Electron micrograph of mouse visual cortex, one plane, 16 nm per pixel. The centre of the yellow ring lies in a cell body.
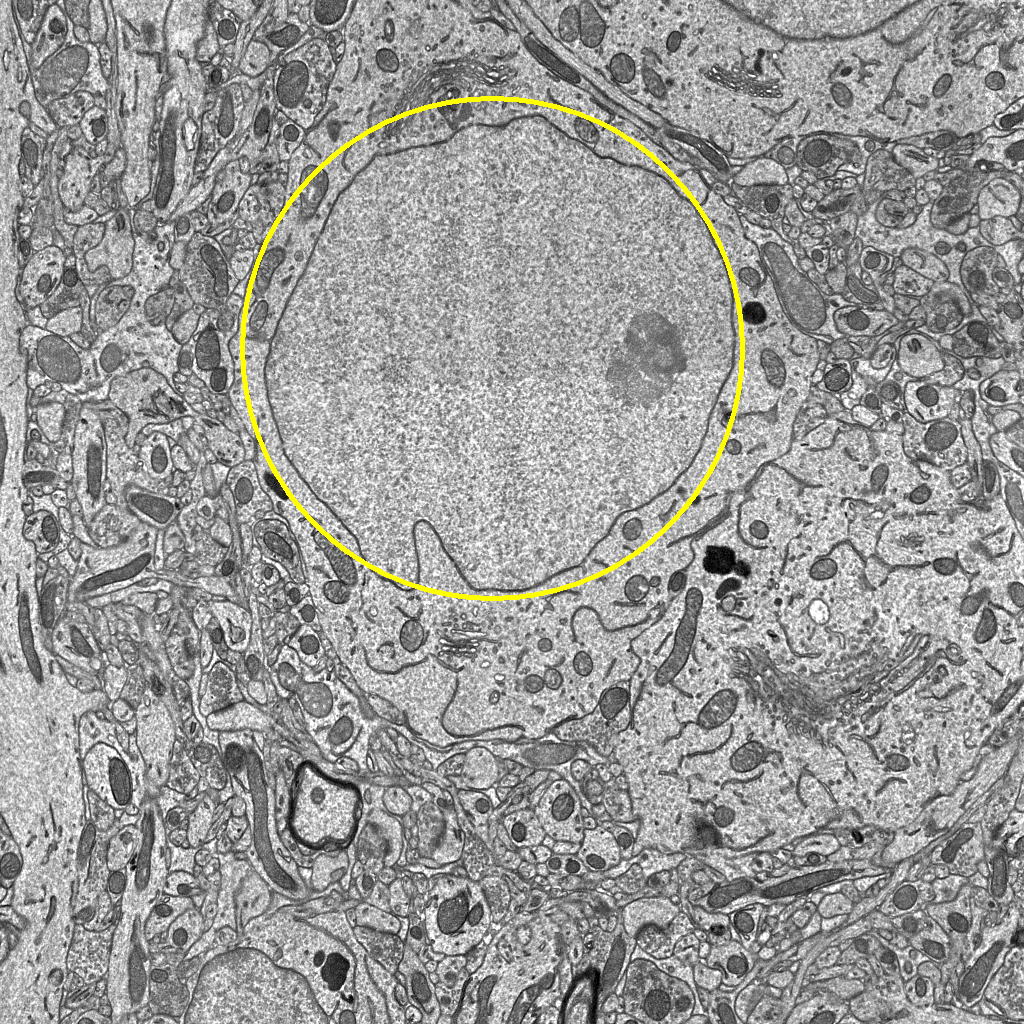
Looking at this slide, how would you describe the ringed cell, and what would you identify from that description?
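Nucleus large, roughly round, outline wholly within the picture. Envelope: one deep, narrow infolding at the bottom. Small Golgi stack in the cytoplasm just below the nucleus. Ringed cell: excitatory neuron.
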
